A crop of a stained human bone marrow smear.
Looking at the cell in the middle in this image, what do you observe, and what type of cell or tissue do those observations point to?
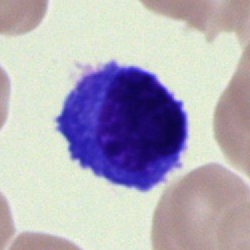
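Outline roughly round, edge finely bumpy. A few small fine projections at the upper left edge. Cytoplasm widest on the left; no granules seen. Cell is a plasma cell.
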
